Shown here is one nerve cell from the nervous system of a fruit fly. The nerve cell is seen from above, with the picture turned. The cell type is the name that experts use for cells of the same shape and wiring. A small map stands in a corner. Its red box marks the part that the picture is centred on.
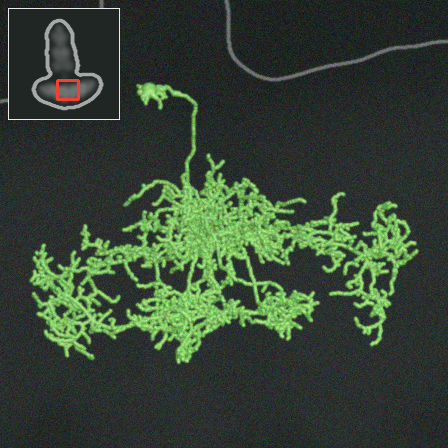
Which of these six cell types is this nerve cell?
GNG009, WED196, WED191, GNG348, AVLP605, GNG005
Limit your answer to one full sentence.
In terms of cell type, the nerve cell is GNG005.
